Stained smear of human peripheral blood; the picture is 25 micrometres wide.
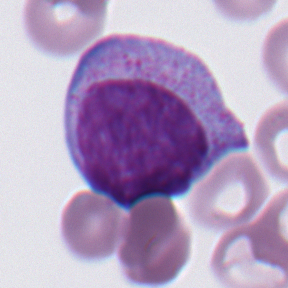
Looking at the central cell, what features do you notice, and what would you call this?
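Scattered fine reddish-purple granules lie in a moderate rim of pale bluish cytoplasm, mostly above the nucleus. The nucleus sits low in the cell, reaching its lower edge, and its chromatin is finely stranded without coarse dark clumps. It is an atypical promyelocyte.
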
